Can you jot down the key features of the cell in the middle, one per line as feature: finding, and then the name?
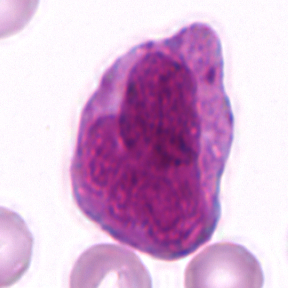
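Outline: irregular, somewhat angular, not smoothly round
Nucleus: folded into overlapping lobes, filling most of cell
Cytoplasm: pale greyish-lilac
Vacuoles: no distinct ones
Cell: atypical promyelocyte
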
